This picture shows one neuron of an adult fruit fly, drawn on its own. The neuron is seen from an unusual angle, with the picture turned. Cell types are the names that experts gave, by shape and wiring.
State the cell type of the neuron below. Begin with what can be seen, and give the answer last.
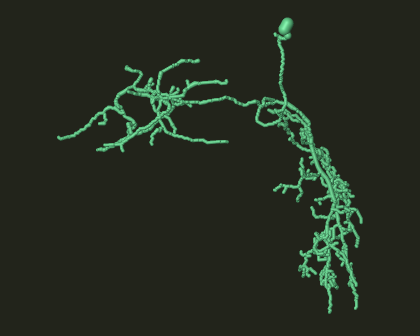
The picture shows dozens of branch ends. As drawn here it is about as wide as it is tall. This is a nerve-cord intrinsic neuron. The cell type is IN08A021.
